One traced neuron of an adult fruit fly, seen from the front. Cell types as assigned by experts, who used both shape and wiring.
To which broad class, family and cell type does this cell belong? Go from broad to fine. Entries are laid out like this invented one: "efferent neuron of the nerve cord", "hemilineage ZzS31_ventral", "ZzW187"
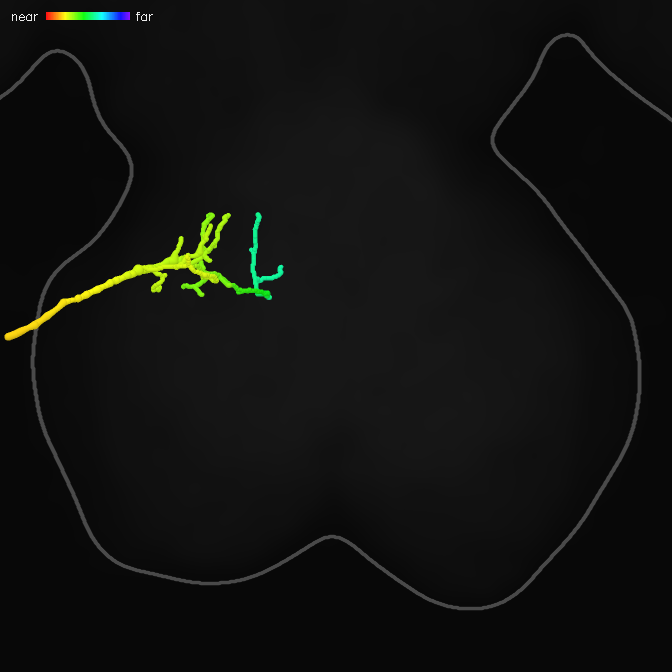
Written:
"sensory neuron entering the nerve cord", "class mechanosensory proprioceptive", "SNpp08"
